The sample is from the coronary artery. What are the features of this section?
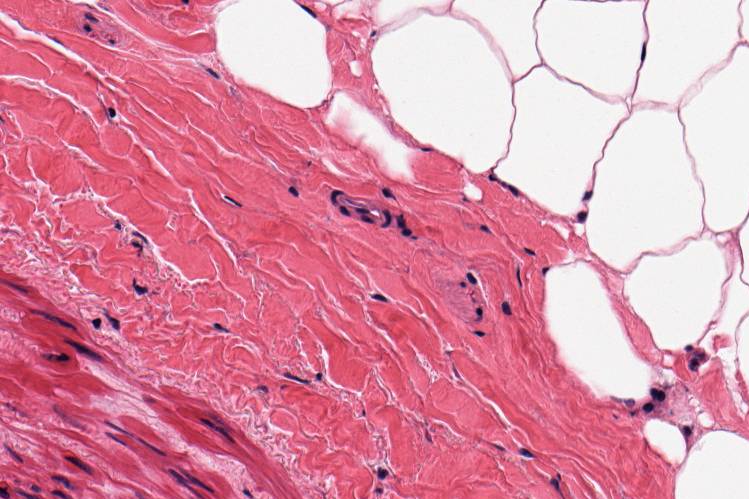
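You've mostly got dense connective tissue here, wavy bright pink collagen bundles, with only a few small dark nuclei scattered singly through it. Up in the top right are mature adipocytes, big empty polygonal spaces bounded by thin membranes. And down in the lower left corner, a curved band of deeper pink fibres carries elongated nuclei lying along the fibres.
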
